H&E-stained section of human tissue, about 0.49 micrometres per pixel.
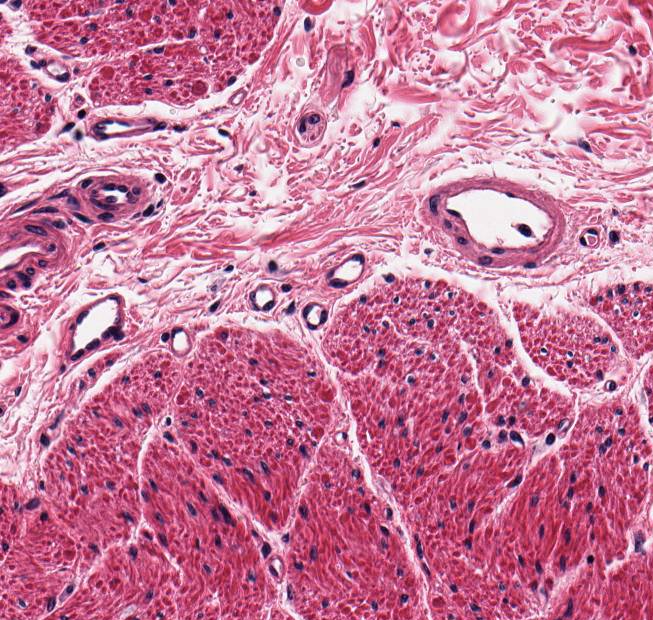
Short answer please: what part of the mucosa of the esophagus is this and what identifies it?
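Smooth muscle occupies the lower half to two-thirds of the field, in bundles cut in differing planes, some across and some along their length.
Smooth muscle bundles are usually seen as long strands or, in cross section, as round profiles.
Thin, pale connective tissue septa separate adjacent bundles, and a band of loose, wavy collagenous connective tissue crosses the upper field.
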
